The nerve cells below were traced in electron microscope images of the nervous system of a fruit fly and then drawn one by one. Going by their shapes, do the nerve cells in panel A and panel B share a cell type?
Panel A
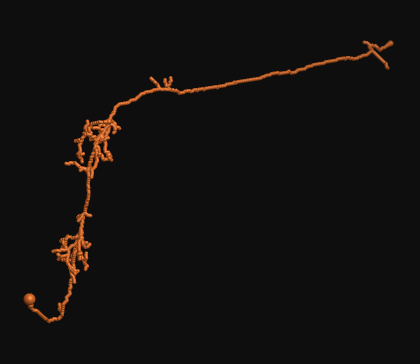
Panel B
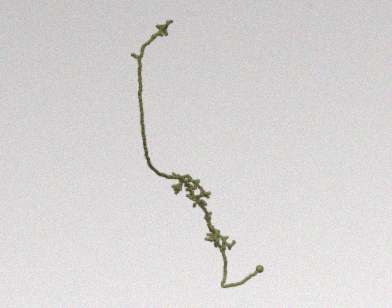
yes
